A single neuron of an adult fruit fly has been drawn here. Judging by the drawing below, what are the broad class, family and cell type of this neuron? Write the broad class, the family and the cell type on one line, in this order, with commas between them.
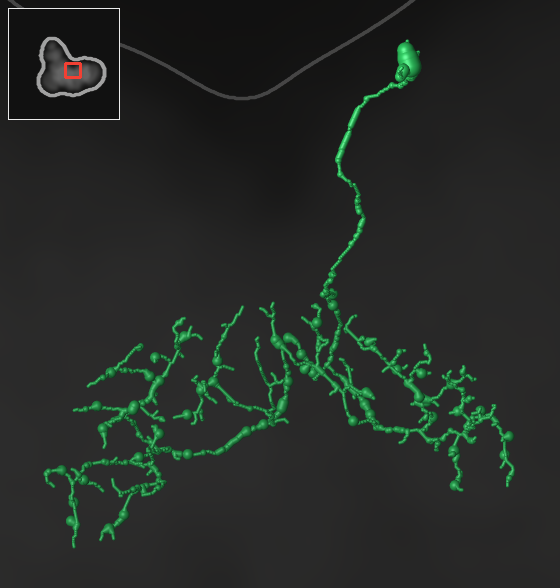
central-brain intrinsic neuron, hemilineage DM6_dorso_medial, FB7D_a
